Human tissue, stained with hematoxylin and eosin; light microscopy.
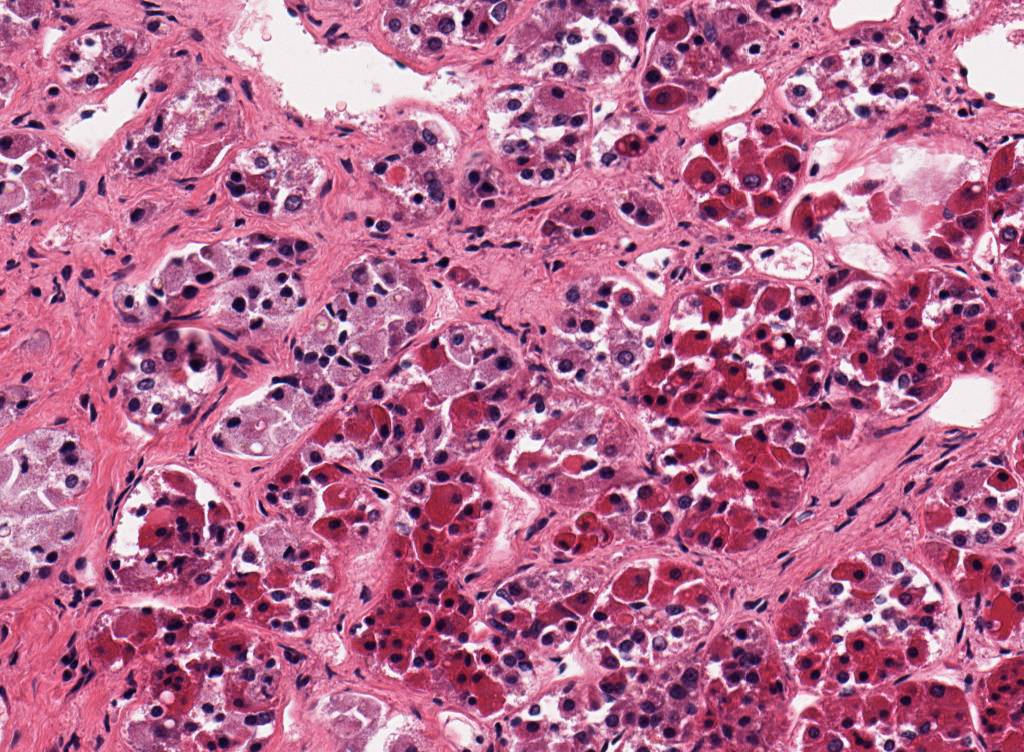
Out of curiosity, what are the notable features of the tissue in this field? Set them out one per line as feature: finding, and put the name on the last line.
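Arrangement: rounded nests, fibrous stroma bands between, across the whole field
Deep red cytoplasm: cells concentrated right and lower
Paler cytoplasm: granular to vacuolated pink-purple, predominating upper left
Nuclei: round, central, nucleoli visible in many
Tissue: pituitary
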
